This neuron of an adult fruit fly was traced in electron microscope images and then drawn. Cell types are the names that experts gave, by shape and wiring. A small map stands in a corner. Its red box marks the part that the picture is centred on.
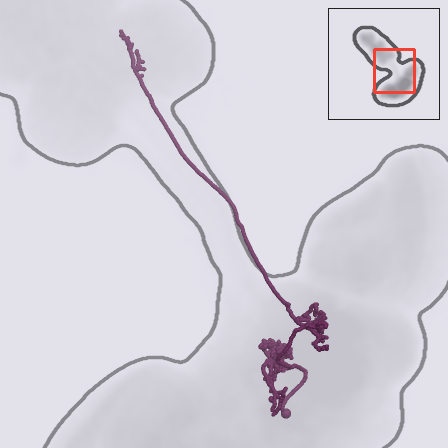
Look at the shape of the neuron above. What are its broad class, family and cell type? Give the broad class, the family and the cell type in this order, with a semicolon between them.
descending neuron; hemilineage MX3; DNg83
